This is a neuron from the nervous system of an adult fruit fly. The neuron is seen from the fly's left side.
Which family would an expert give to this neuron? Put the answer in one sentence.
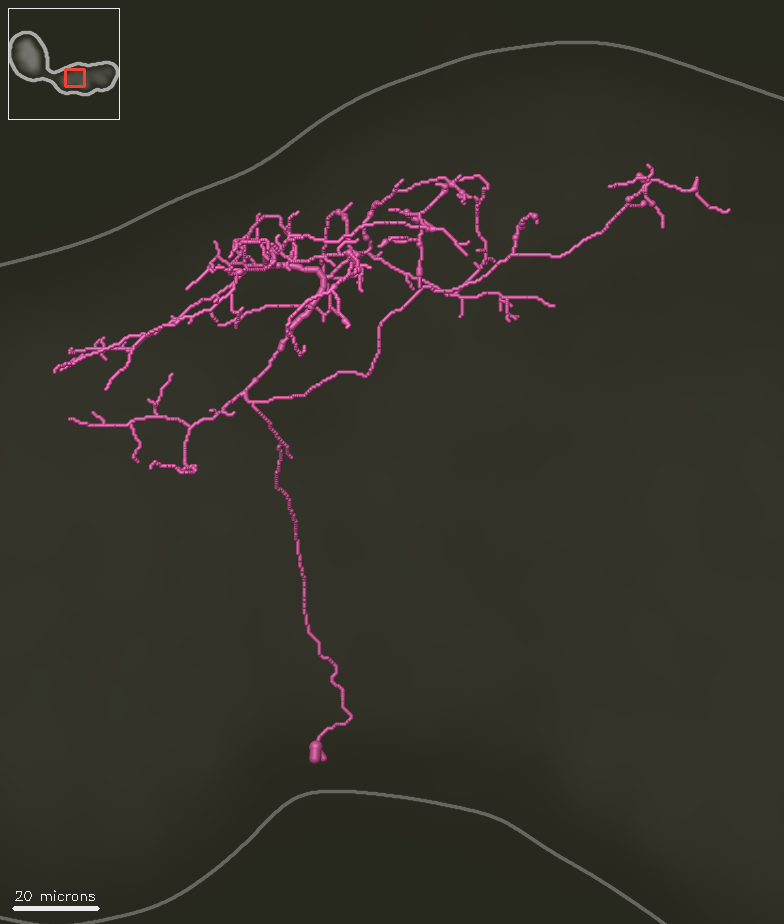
The family is hemilineage 12A.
